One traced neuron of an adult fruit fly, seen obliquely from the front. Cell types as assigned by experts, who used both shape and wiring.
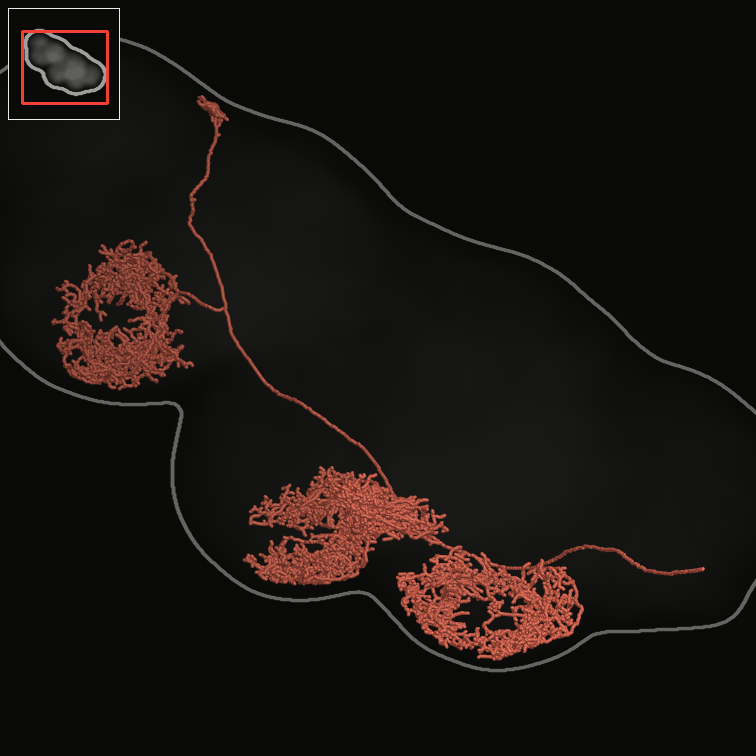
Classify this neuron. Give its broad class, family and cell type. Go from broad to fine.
ascending neuron; hemilineage 05B; AN05B009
